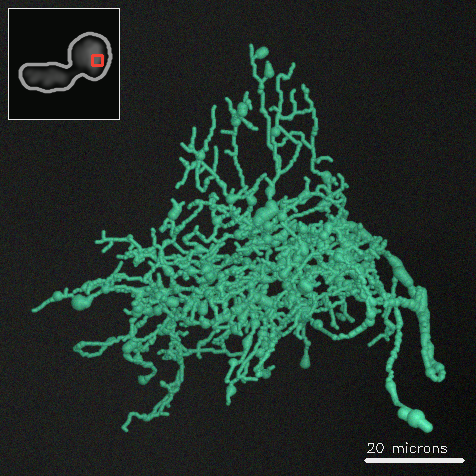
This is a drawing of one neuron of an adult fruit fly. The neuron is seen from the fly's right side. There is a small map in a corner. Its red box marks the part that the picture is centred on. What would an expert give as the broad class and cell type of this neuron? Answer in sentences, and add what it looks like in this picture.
Its broad class is central-brain intrinsic neuron. Its cell type is PRW052. The cell body can be seen at the lower right of the picture. From left to right in the picture it spans about 85 microns.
